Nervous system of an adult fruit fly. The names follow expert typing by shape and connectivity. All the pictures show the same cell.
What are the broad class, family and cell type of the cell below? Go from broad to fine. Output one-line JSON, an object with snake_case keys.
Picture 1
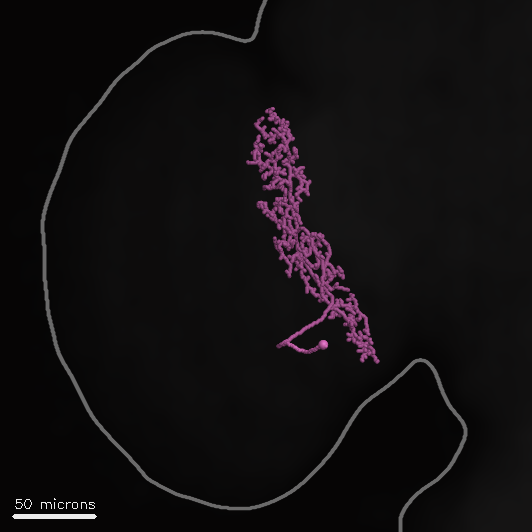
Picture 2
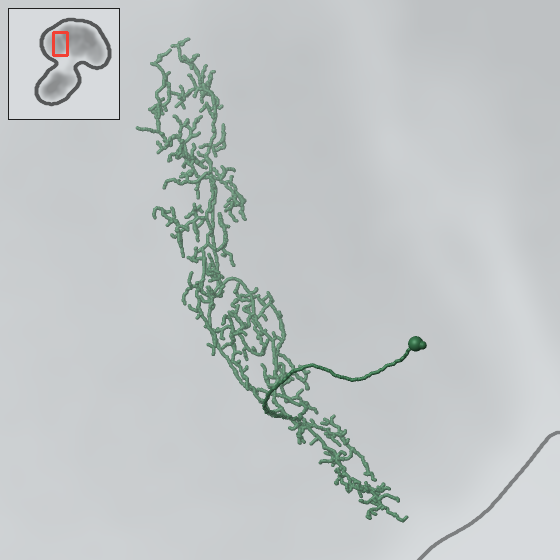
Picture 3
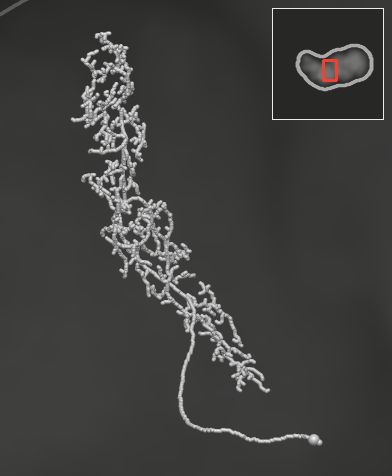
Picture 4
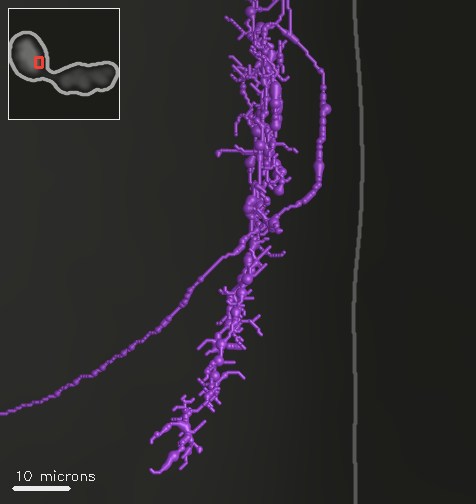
{"broad_class": "optic-lobe intrinsic neuron", "family": "LPi", "cell_type": "LPi2c"}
